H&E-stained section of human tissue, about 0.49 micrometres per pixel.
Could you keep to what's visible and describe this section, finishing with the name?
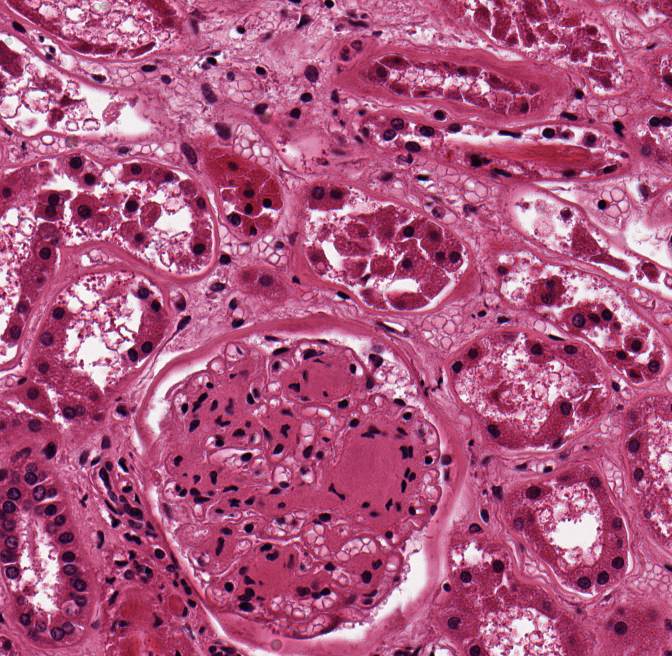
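A single glomerulus sits in the lower centre, encircled by tubules cut in cross-section. Around much of its edge, a narrow white space divides the glomerular tuft from Bowman's capsule. Many tubular lumens hold loose pink debris and detached cells. This section is renal cortex.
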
